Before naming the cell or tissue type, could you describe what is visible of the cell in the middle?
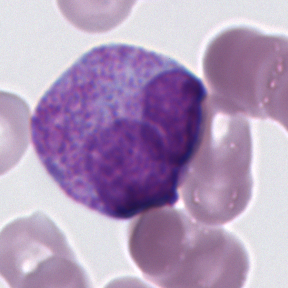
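Smooth and somewhat angular, the outline bears no surface projections. A curved fold line crosses the folded nucleus, which lies toward the right side of the cell. Abundant cytoplasm fills most of the left half. This is an atypical promyelocyte.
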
